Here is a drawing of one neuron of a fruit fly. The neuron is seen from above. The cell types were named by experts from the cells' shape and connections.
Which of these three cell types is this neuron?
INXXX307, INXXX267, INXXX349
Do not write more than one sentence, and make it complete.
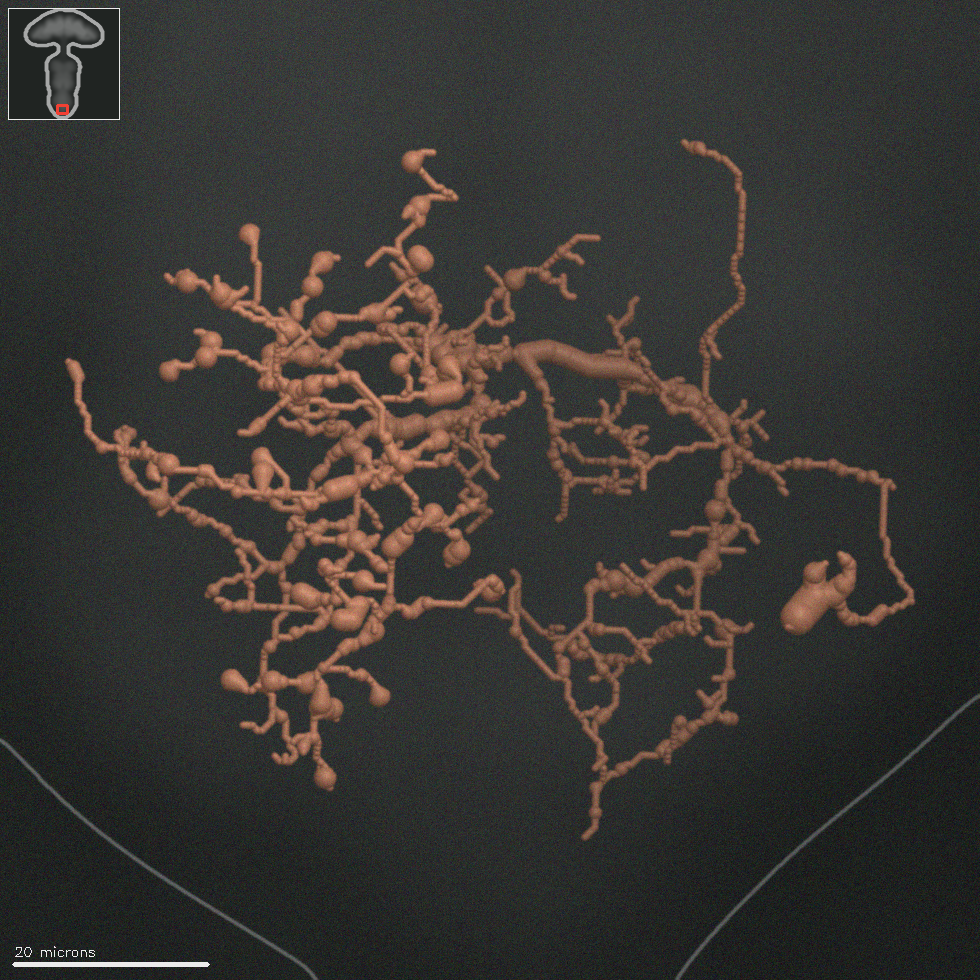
The cell type this neuron represents is INXXX349.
